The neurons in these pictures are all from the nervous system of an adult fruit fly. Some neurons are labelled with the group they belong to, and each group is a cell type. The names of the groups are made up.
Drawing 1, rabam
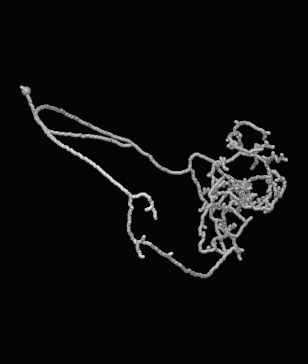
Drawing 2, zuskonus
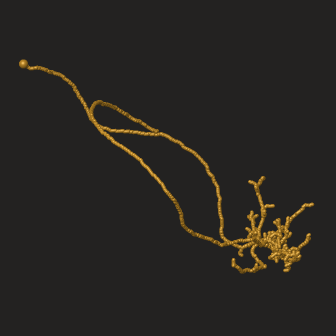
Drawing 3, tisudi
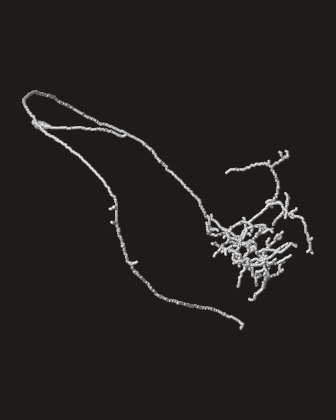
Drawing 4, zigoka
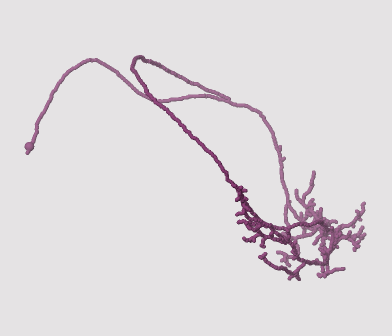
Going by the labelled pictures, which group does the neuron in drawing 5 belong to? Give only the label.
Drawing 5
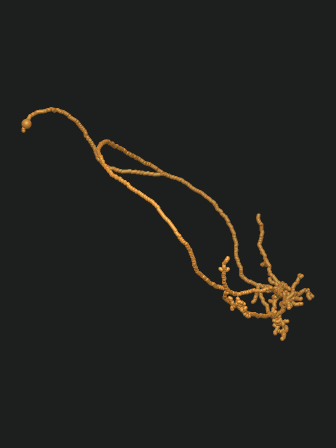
zuskonus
